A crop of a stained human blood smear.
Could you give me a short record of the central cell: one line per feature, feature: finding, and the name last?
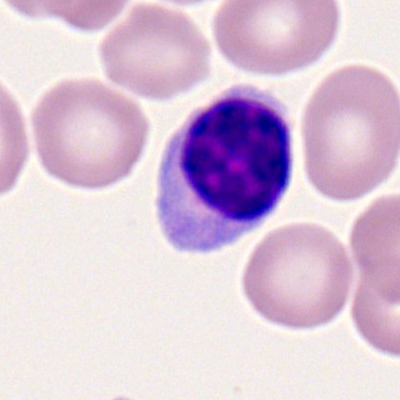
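Position: nucleus off-centre, toward the upper right of the cell
Chromatin: dark purple, coarsely clumped
Cytoplasm: pale blue
Vacuoles: none seen in the cytoplasm
Cell type: erythroblast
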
